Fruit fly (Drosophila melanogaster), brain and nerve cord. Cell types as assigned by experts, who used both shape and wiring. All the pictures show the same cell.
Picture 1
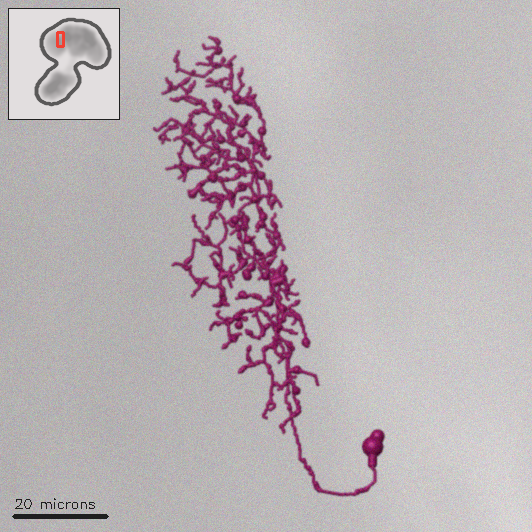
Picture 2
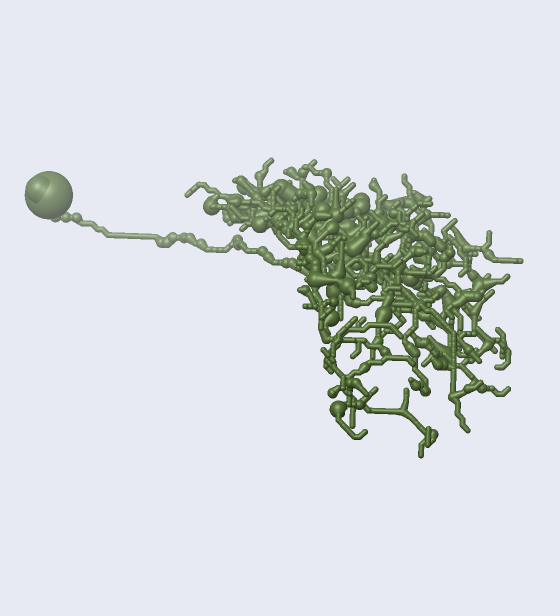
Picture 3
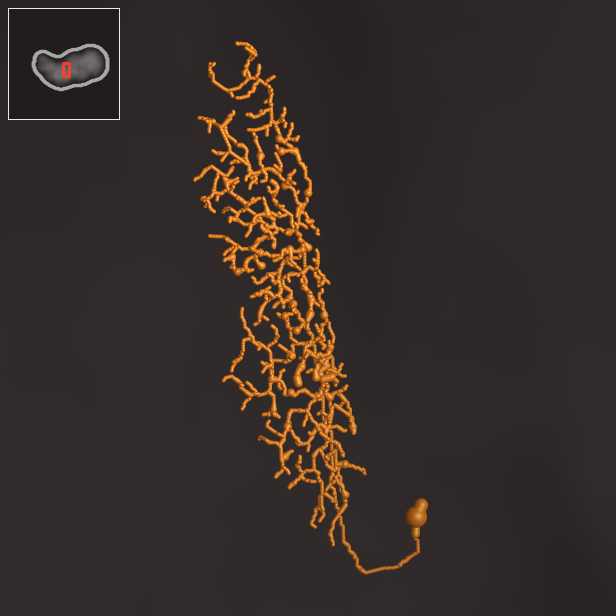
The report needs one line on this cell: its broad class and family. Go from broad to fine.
optic-lobe intrinsic neuron; Pm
